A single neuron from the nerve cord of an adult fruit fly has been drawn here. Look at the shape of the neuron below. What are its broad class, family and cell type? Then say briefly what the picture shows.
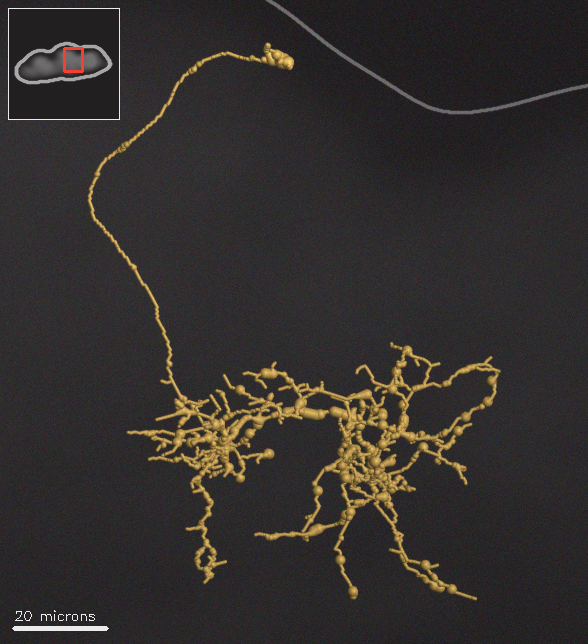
This is a nerve-cord intrinsic neuron. Its family is hemilineage 00A. The cell type is IN00A044. From top to bottom in the picture it spans about 120 microns. Dozens of branch ends can be seen.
